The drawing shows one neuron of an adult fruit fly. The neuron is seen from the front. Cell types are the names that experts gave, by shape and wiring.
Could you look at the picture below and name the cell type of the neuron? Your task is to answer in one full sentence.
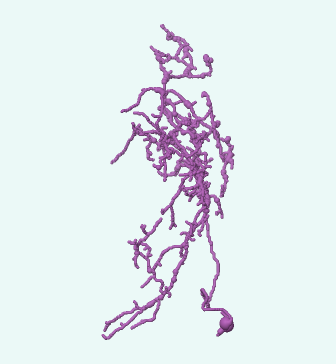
What this neuron is, by cell type, is IN16B072.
